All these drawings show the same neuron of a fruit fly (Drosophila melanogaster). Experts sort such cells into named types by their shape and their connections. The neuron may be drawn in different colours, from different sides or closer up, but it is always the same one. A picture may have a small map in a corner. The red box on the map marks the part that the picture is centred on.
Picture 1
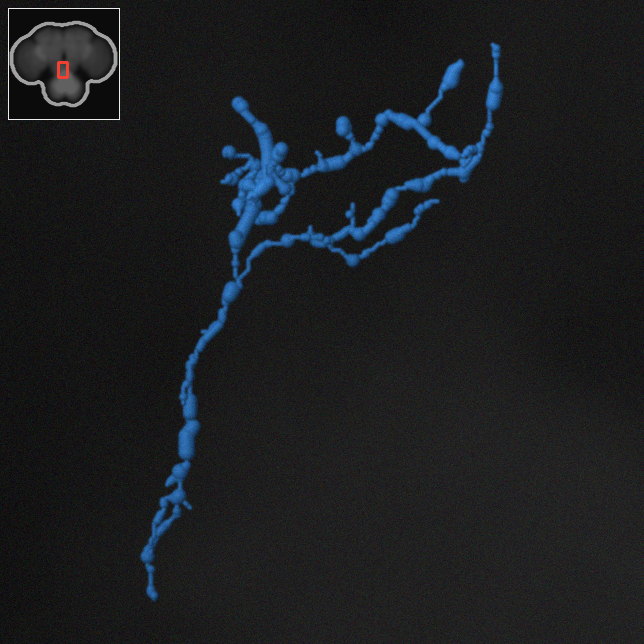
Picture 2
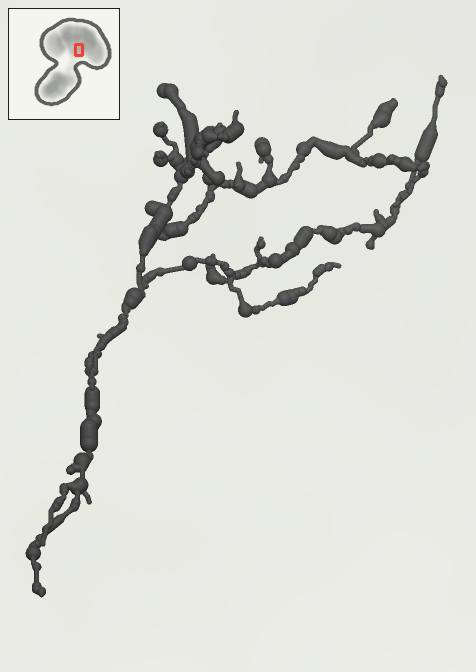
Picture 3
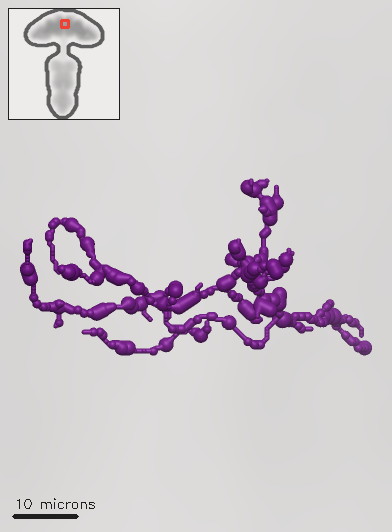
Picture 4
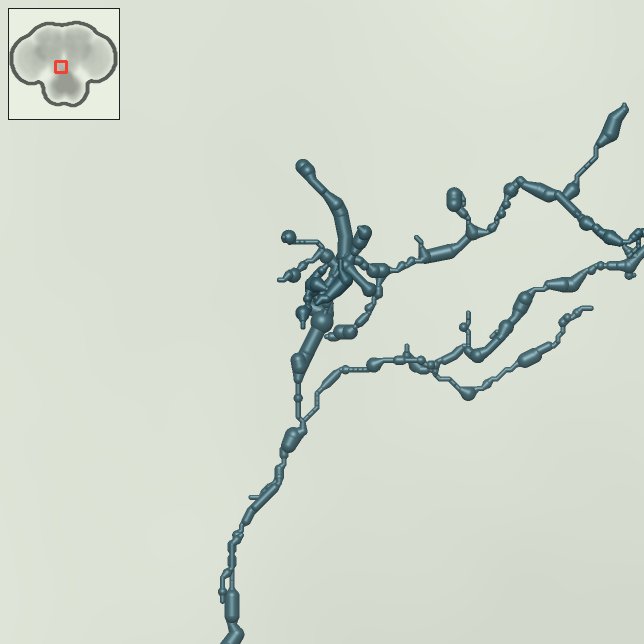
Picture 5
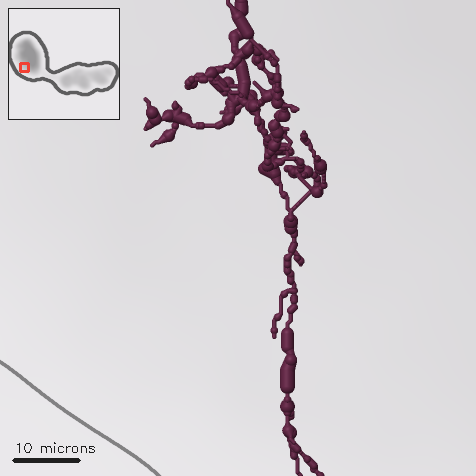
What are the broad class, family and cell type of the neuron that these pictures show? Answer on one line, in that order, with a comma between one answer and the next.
sensory neuron entering the brain, class gustatory, LB1c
